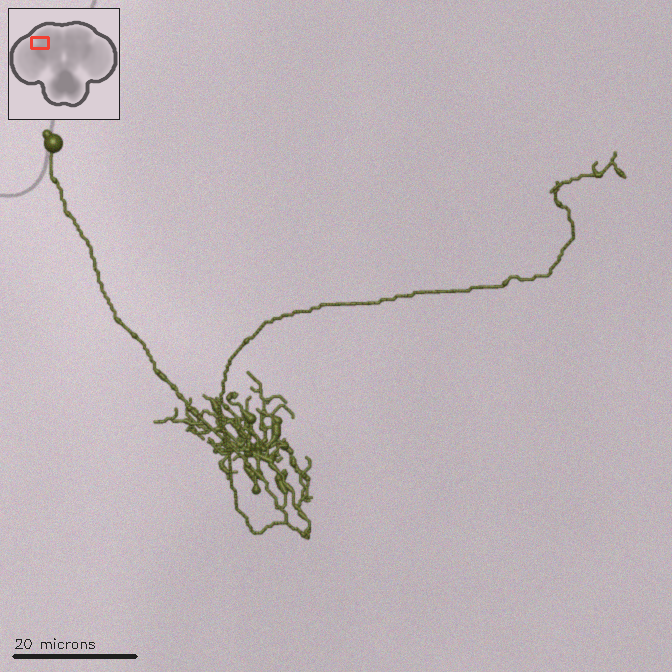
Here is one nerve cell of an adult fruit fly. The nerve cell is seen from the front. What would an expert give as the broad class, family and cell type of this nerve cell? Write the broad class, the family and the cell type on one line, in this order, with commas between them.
visual projection neuron, hemilineage VPNd2, LC10b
